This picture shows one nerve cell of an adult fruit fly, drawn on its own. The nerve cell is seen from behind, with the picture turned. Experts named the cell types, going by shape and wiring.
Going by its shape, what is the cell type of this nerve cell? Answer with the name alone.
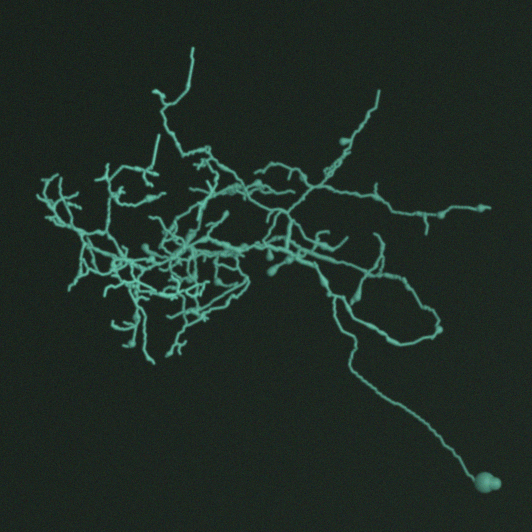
IN16B117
